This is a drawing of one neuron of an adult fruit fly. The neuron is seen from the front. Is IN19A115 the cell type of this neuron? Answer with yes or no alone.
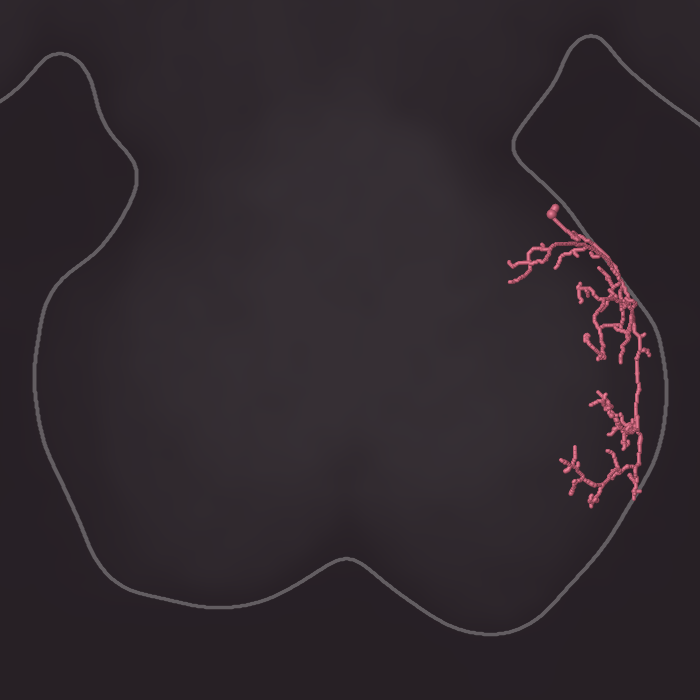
yes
